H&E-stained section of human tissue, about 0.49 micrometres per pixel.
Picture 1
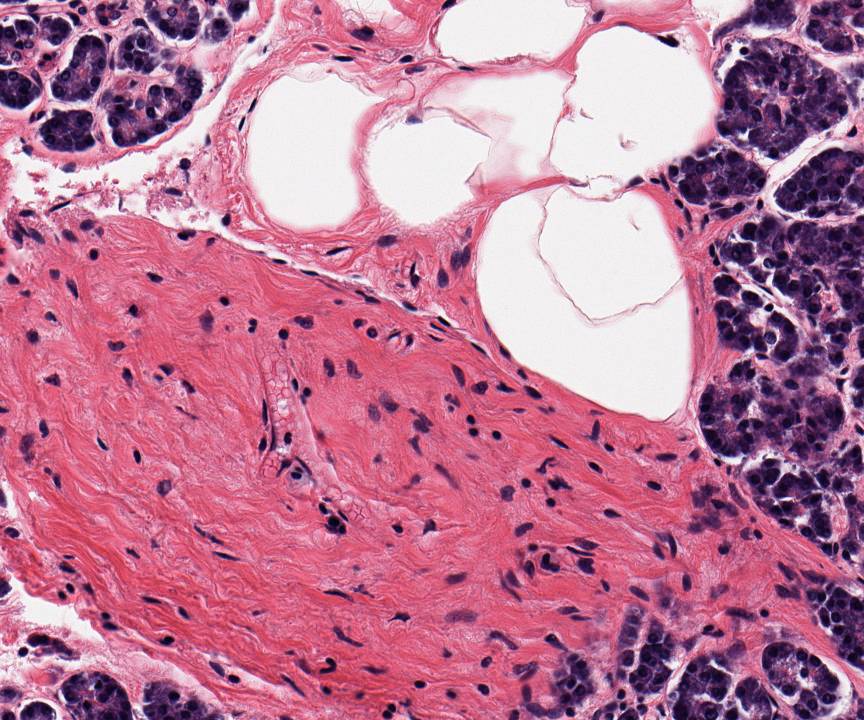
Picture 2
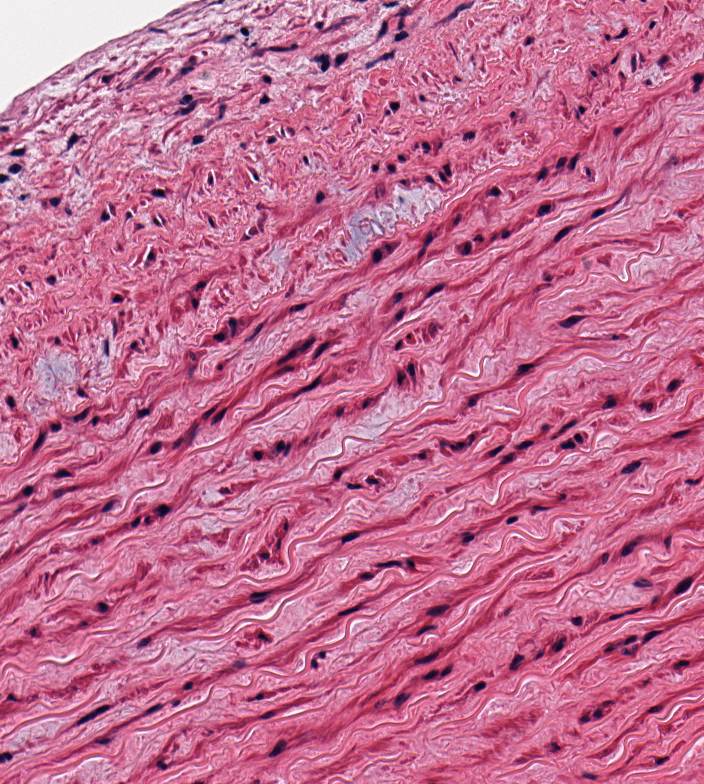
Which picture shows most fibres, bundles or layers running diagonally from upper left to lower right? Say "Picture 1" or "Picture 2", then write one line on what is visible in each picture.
Picture 1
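Picture 1: A broad band of pink fibrous tissue crosses the field diagonally from the left edge toward the lower right.
Picture 2: Eosinophilic fibres run in parallel bands diagonally from lower left to upper right across most of the field.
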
